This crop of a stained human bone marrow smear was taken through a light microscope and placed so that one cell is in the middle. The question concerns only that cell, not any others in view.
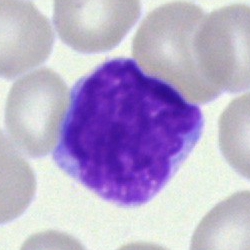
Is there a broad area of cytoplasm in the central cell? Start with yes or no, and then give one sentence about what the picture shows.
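No. The nucleus fills almost the whole cell.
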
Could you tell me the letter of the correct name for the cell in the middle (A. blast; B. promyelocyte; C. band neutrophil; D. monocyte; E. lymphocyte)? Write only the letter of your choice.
A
